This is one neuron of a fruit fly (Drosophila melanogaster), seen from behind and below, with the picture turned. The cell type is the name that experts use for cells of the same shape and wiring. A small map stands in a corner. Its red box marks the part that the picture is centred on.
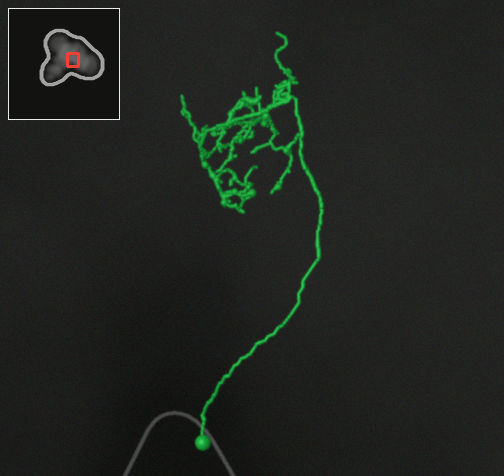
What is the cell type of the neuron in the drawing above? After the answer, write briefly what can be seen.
It is of cell type vDeltaI_a. It is a central-brain intrinsic neuron. The cell body can be seen at the bottom of the picture. As drawn here it is more than twice as tall as it is wide.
